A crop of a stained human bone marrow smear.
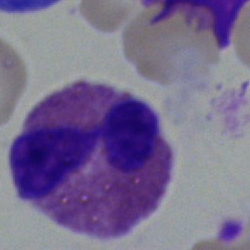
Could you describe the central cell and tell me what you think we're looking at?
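Nucleus: two lobes joined by a narrow strand. Chromatin dense, dark purple. Cytoplasm abundant, pinkish-purple, with a few small pale dots scattered in its lower part. This is an eosinophil.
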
